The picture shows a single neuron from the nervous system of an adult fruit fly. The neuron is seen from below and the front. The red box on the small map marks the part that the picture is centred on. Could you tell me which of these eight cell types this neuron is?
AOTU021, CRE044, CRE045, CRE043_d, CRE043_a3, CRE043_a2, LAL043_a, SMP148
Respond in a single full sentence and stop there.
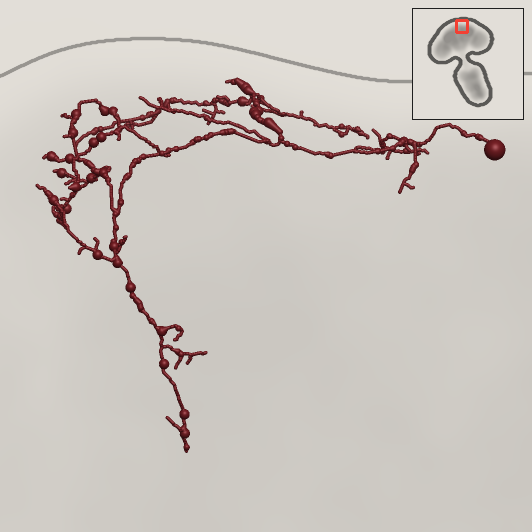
The cell type held by this neuron is AOTU021.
